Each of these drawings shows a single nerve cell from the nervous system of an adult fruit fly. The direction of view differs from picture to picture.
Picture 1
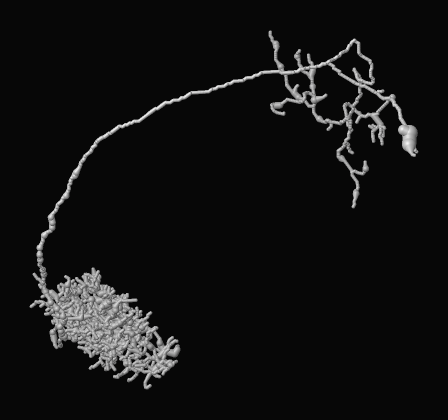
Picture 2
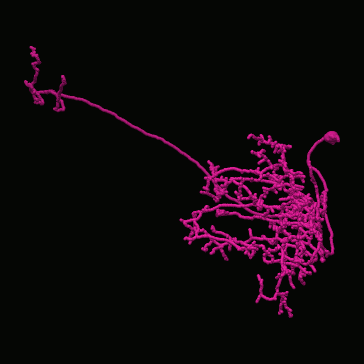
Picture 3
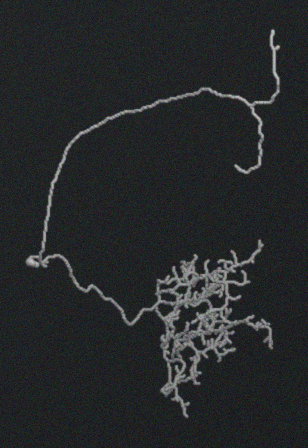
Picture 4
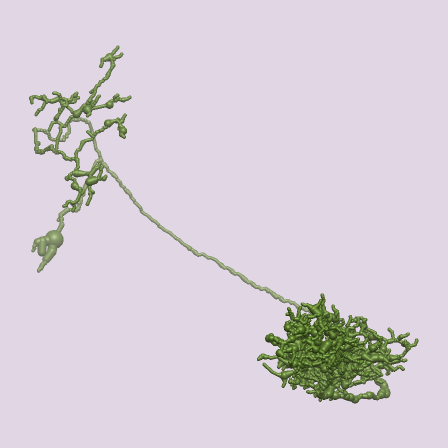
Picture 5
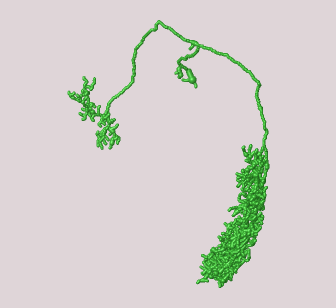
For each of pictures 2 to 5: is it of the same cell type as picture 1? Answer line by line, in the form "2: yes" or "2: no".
2: no
3: no
4: yes
5: yes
